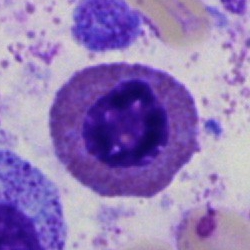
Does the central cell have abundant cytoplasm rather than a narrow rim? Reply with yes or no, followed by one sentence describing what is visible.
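Yes. The cytoplasm forms a wide rim all around the nucleus.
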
